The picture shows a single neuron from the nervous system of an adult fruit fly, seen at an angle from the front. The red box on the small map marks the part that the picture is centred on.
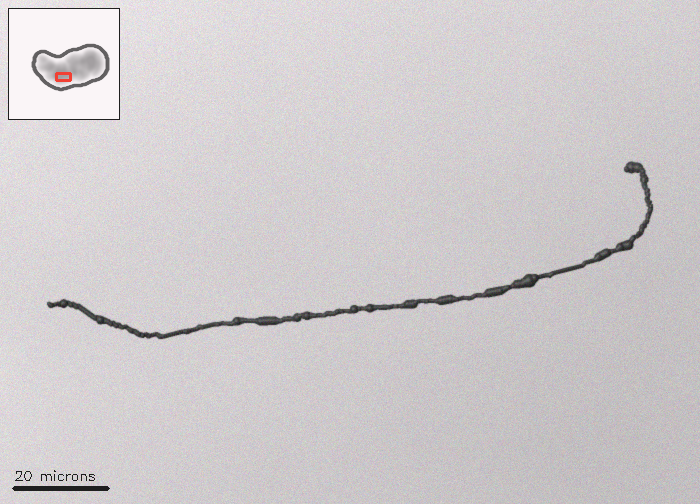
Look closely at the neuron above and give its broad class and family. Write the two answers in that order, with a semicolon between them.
photoreceptor or other optic-lobe sensory neuron; class visual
